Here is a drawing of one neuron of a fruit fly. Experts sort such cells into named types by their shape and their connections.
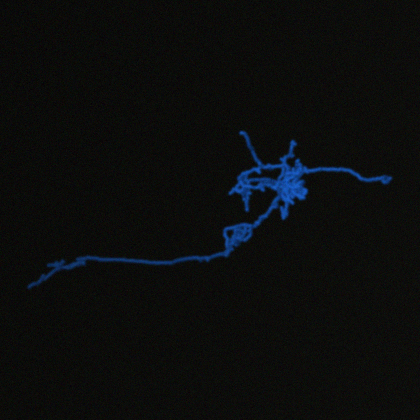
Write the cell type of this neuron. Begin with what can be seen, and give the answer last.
In this view it is wider than it is tall. Its broad class is ascending neuron. The cell type is AN06B046.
